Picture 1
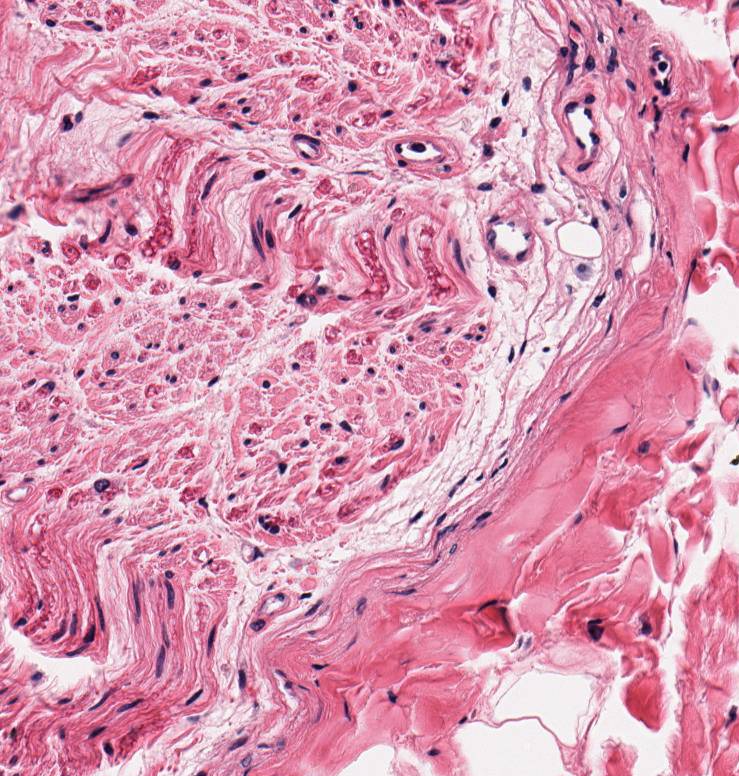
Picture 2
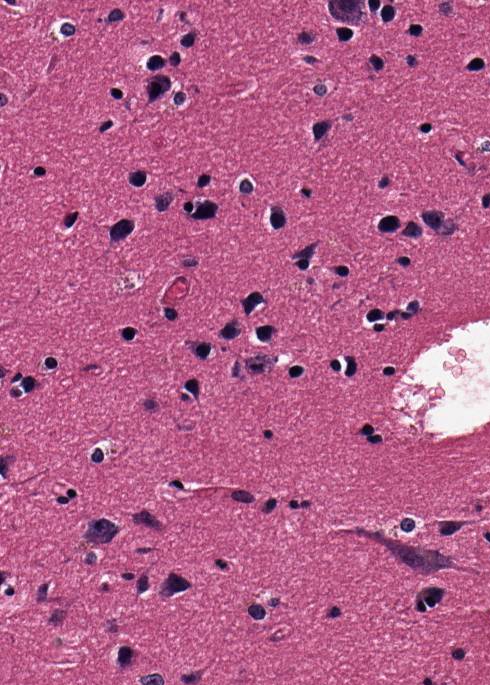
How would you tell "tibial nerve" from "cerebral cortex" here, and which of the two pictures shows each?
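Picture 1 is the tibial nerve, picture 2 cerebral cortex. The nerve is a bundle of fine fibres across the left two-thirds, bounded on its right by a curving band of connective tissue. Cut lengthwise, at left and lower left, the fibres zigzag, and most nuclei among them are dark and elongated or spindle-shaped. The cortex is a finely granular pink matrix with small round dark-blue nuclei spread fairly evenly, larger angular cells with purplish cytoplasm, and an elongated cell tapering into a long process at lower right.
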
